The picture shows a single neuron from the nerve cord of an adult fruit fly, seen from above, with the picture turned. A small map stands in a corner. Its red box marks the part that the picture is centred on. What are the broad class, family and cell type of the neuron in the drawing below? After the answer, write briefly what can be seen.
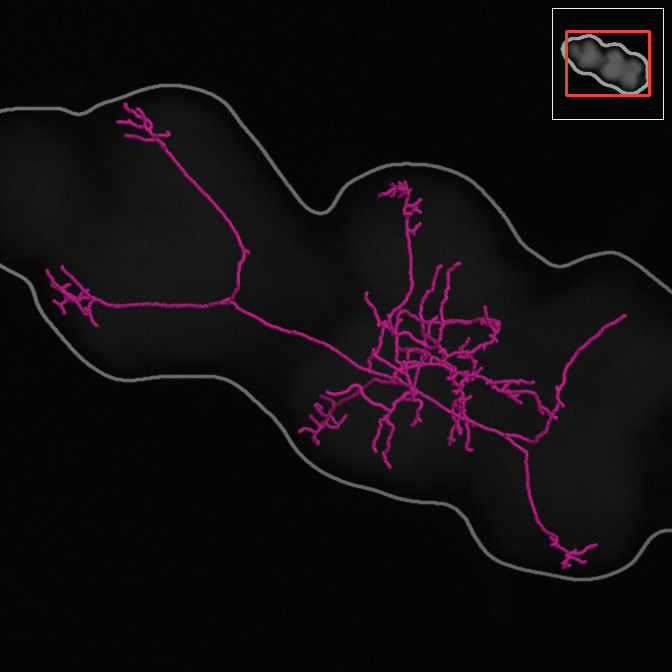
It is a nerve-cord intrinsic neuron. Its family is hemilineage 06B. The cell type is IN06B035. The picture shows dozens of branch ends. In this view it is about as wide as it is tall.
